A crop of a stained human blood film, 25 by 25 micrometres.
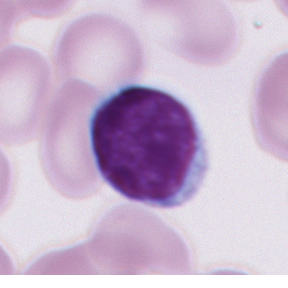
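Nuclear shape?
Round, without notch or lobes.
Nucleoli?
None visible.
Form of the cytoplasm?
A thin crescent, widest at the lower right.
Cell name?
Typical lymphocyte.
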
